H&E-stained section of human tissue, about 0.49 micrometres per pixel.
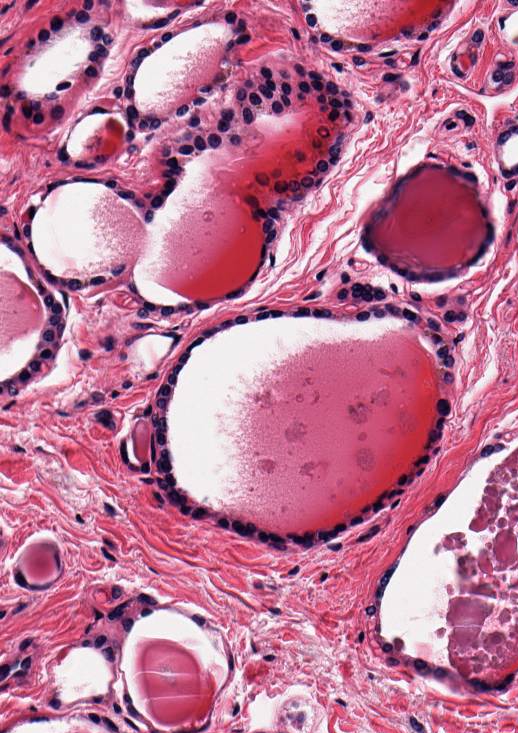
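Thyroid, H&E section. Rounded follicles of widely varying size, separated by stroma. Lining: single layer of flattened to cuboidal cells, round dark nuclei. Largest follicle at field centre. No fat cells in field.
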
